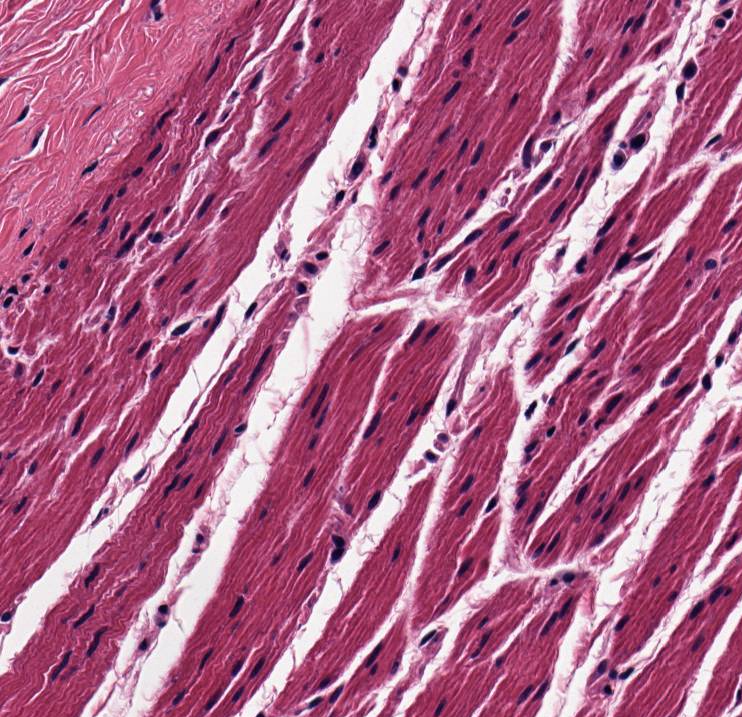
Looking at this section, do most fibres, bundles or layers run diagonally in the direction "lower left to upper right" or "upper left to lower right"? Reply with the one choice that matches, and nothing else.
Lower left to upper right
